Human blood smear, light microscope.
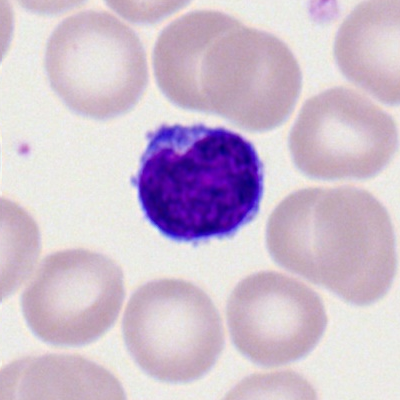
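Lymphocyte in a stained human blood smear under the light microscope. The outline of the cell is roughly round, and its edge is slightly ragged with tiny projections. A small notch marks the upper left edge of the nucleus. The cytoplasm shows no granules.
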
